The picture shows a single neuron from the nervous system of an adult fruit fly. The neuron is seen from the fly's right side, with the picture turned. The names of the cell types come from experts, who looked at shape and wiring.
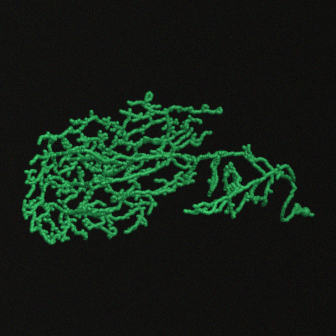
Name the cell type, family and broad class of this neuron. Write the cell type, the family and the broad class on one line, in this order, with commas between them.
LoVP108, LoVP, visual projection neuron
